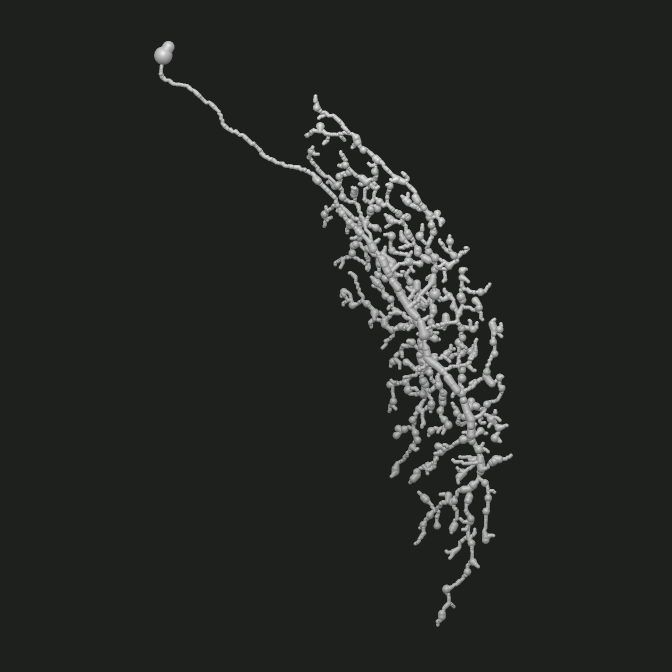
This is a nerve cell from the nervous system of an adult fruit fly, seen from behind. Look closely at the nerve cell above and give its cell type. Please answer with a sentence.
The cell type is Pm7.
